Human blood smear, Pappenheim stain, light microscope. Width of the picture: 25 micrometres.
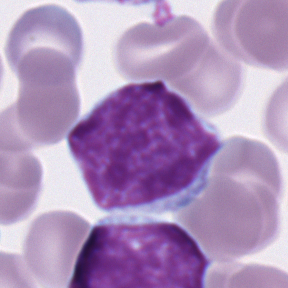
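Typical lymphocyte, the central cell in a stained human peripheral blood smear. Its outline is angular, with several straight edges and corners. The nucleus fills almost the whole cell and shows neither indentation nor lobes. No vacuoles appear in the cytoplasm.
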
